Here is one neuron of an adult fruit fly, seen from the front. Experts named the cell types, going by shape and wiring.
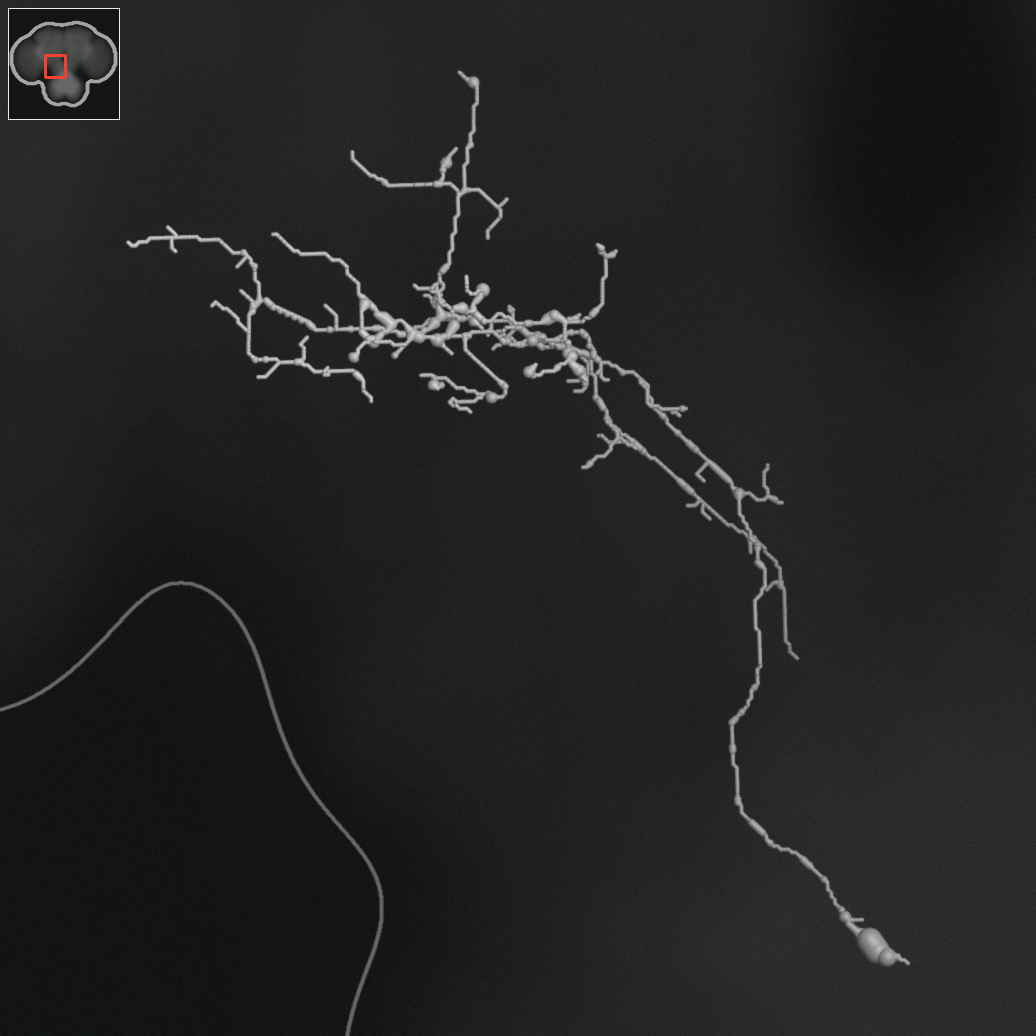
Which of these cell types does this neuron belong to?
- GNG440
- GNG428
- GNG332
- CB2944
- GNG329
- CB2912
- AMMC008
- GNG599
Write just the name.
CB2944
